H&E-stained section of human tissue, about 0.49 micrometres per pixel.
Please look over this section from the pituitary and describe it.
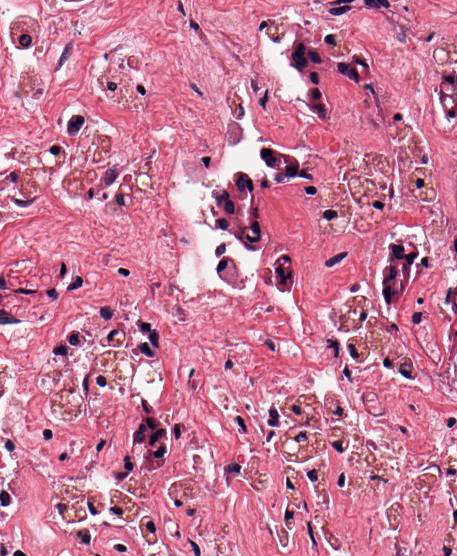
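See how the cells lie singly or in small loose groups within dense stroma, not in glands or sheets. That stroma is pink collagen in wavy bundles going in varied directions. At the centre, find an irregular empty space holding a cluster of cells with crowded, dark, irregular nuclei. Some pigment-filled cells also carry small clear vacuoles.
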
